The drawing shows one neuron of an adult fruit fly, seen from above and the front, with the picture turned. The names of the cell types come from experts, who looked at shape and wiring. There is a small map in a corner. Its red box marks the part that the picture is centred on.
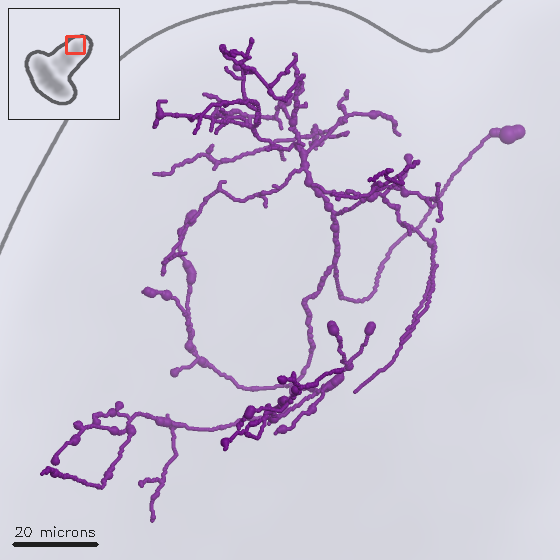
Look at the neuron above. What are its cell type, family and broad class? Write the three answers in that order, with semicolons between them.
IN01B034; hemilineage 01B; nerve-cord intrinsic neuron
